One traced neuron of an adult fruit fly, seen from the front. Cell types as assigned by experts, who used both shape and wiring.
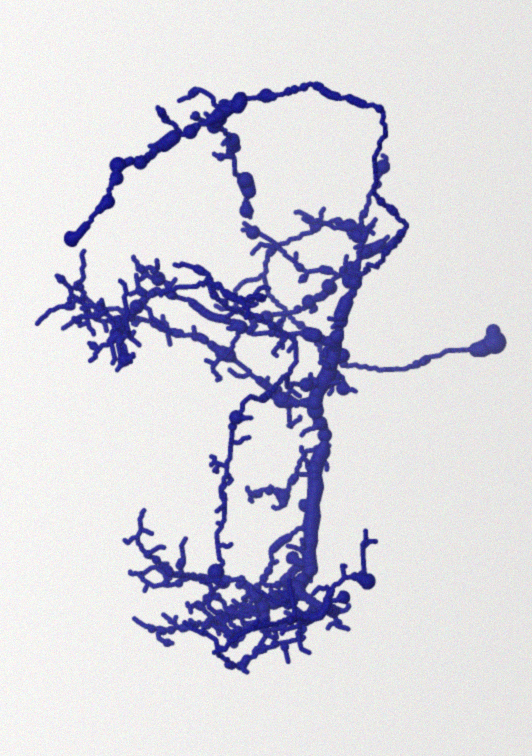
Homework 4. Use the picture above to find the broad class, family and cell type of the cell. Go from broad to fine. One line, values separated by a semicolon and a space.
nerve-cord intrinsic neuron; hemilineage 03A; IN03A081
